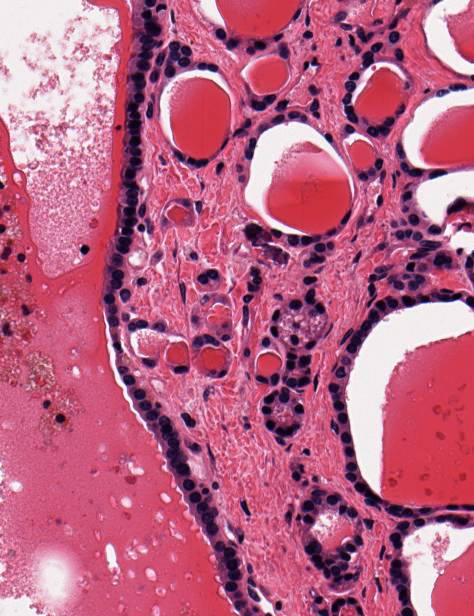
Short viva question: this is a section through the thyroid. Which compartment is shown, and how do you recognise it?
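Named first: thyroid follicle. First point: the right-hand stroma holds many round spaces, widely varied in size, filled with homogeneous deep pink material. Second point: a single layer of flattened to cuboidal cells with dark nuclei lines each.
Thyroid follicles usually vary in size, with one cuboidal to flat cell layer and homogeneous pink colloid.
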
